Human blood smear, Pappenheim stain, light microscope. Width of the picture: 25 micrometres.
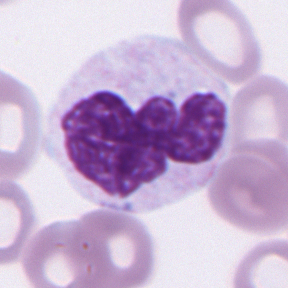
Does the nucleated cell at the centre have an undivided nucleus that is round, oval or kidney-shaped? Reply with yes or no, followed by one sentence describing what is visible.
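No. The nucleus is divided into lobes, with the largest lobe on the left.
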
